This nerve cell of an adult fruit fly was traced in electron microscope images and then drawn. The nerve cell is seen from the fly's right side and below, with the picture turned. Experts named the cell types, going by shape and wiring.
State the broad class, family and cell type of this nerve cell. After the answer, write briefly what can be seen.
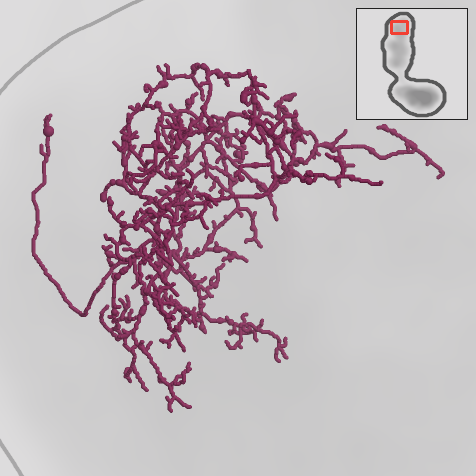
Its broad class is nerve-cord intrinsic neuron. The family is hemilineage 13B. The cell type is IN13B026. The cell body can be seen at the upper left of the picture. In this view it is about as wide as it is tall.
